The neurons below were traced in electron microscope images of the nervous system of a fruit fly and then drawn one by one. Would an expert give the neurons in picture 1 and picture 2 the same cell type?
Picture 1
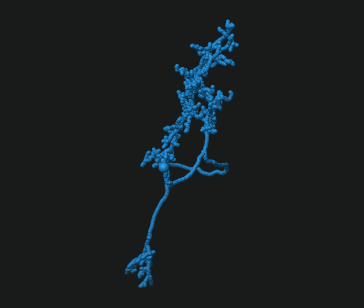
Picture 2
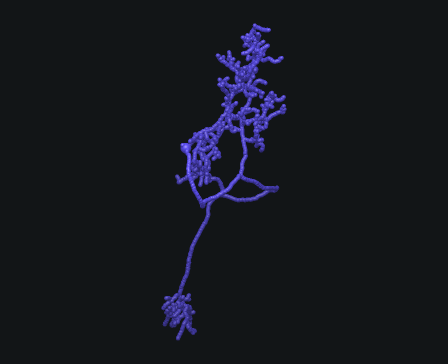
yes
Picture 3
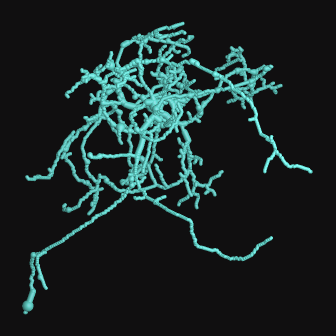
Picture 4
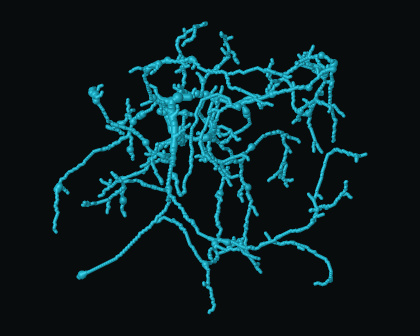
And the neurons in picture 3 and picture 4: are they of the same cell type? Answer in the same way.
yes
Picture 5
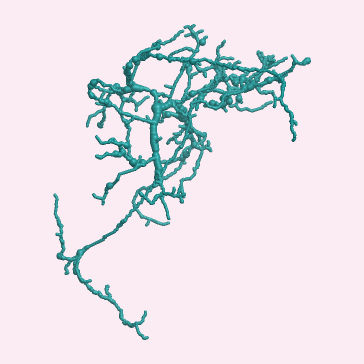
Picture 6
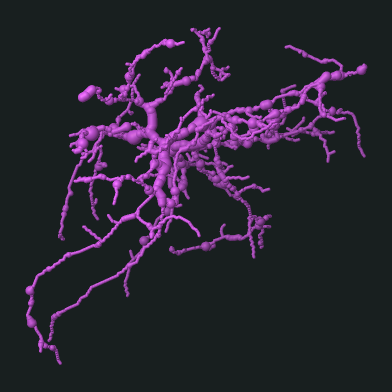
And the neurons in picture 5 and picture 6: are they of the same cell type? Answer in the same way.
yes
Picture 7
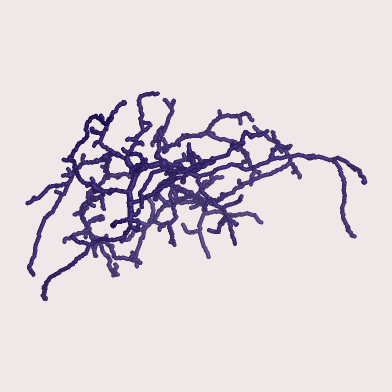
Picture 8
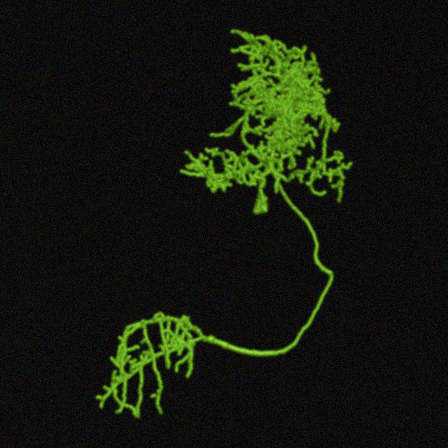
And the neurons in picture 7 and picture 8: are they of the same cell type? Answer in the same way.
no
